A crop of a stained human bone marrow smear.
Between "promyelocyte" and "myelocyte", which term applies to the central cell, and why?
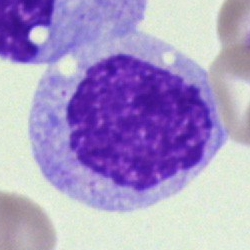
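It is a myelocyte.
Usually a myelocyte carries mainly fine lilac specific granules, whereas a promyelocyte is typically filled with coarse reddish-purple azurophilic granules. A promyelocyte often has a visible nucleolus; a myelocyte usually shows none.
Here the cell is round and smooth-edged. Its chromatin is dark purple and clumped, with small paler spots between the clumps. The pale greyish blue cytoplasm forms a rim, wider on the left than on the right, and holds a small round clear vacuole near the top edge.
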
